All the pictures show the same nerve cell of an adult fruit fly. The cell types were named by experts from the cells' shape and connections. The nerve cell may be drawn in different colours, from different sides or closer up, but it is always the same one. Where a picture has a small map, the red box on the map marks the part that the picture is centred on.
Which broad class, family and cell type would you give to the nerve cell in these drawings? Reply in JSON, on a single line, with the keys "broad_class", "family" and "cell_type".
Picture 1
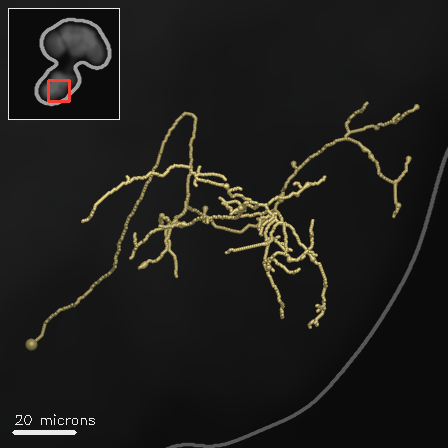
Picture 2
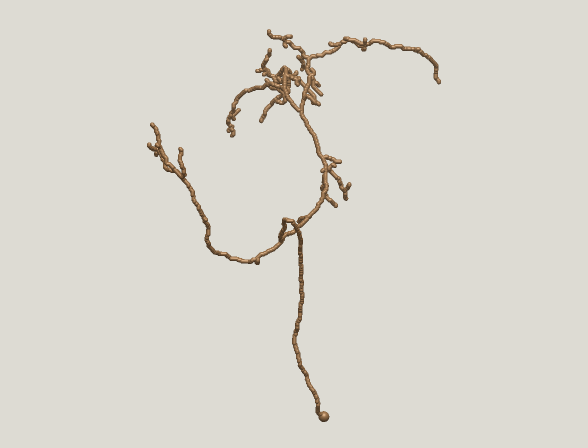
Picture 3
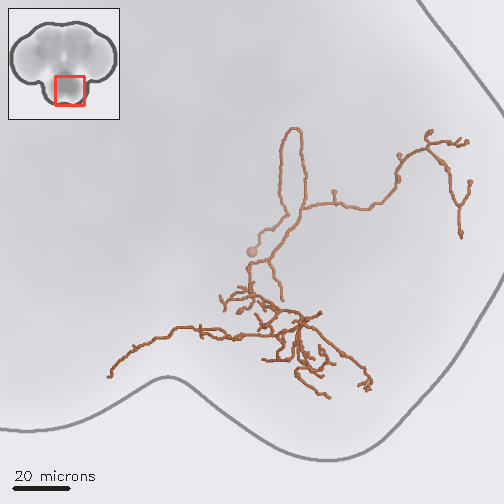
{"broad_class": "nerve-cord intrinsic neuron", "family": "hemilineage 03A", "cell_type": "IN03A096"}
